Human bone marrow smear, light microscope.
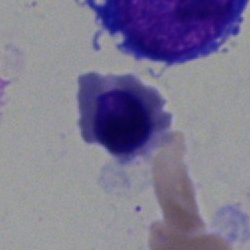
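Erythroblast, centre of a stained bone marrow smear. Notice that its nucleus stains a dense, very dark purple throughout. The cytoplasm is pale greyish lavender, with no granules to be seen. Take care with the outline too: it is irregular and ragged, not smooth.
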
